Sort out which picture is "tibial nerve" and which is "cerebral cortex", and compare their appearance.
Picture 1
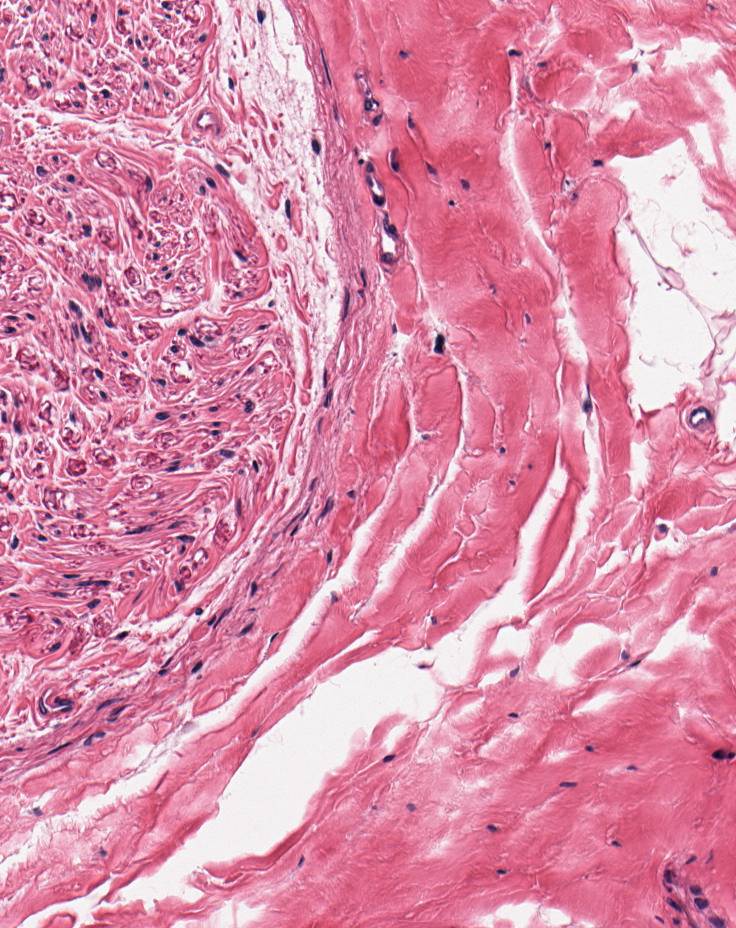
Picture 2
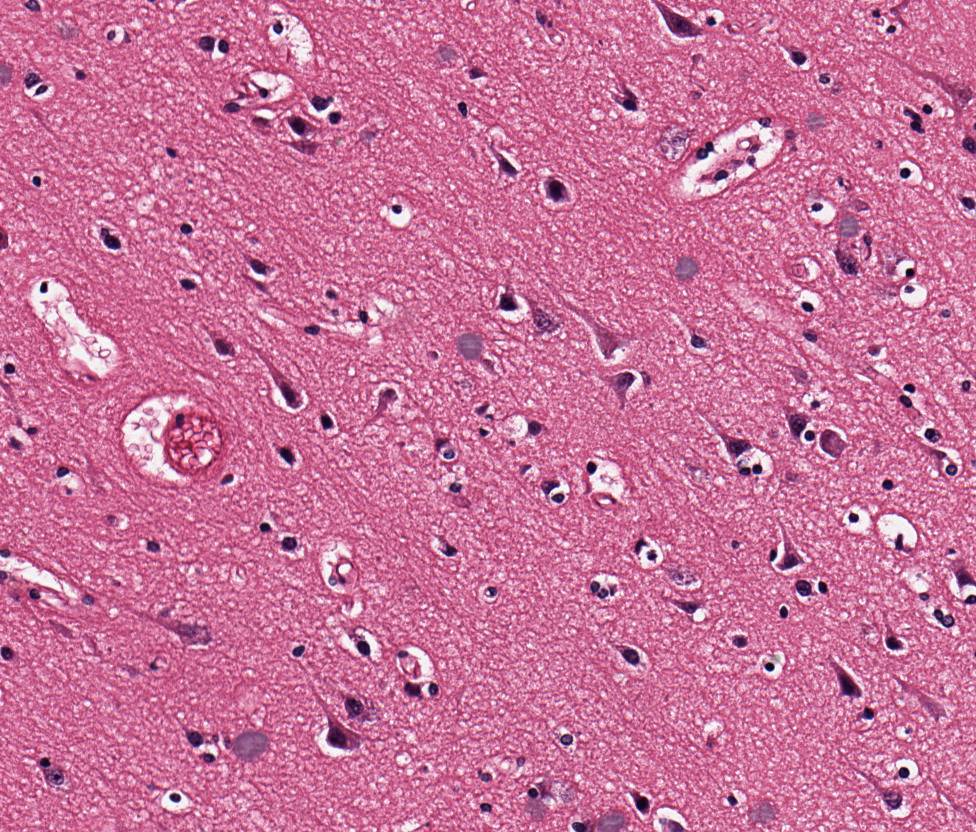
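Tibial nerve appears in picture 1; cerebral cortex in picture 2. The nerve's rounded structure consists of many small round-to-oval pink profiles with dark nuclei between them, its right edge wrapped by flattened cells whose elongated dark nuclei run parallel to that edge. On the right side, thick eosinophilic collagen bundles with sparse, small spindle nuclei curve from the top toward the lower left. The cortex is instead a finely granular pink neuropil, without epithelium or glands, through which many small, dark, round nuclei with scant cytoplasm are evenly scattered.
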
